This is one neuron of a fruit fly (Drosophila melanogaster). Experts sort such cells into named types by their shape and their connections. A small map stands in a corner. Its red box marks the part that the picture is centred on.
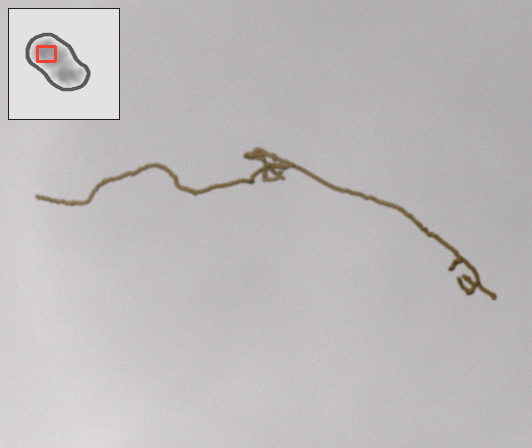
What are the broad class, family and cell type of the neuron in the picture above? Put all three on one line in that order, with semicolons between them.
sensory neuron entering the brain; class olfactory; ORN_DL5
